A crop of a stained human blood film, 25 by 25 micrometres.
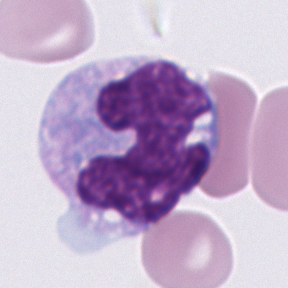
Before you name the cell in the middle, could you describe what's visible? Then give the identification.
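Looking closely, the outline is roughly round. From the lower left edge, a smooth, paler blue bulge of cytoplasm projects. The cytoplasm itself is pale greyish-blue, with only fine, faint granules and no coarse ones. So this is a monocyte.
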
